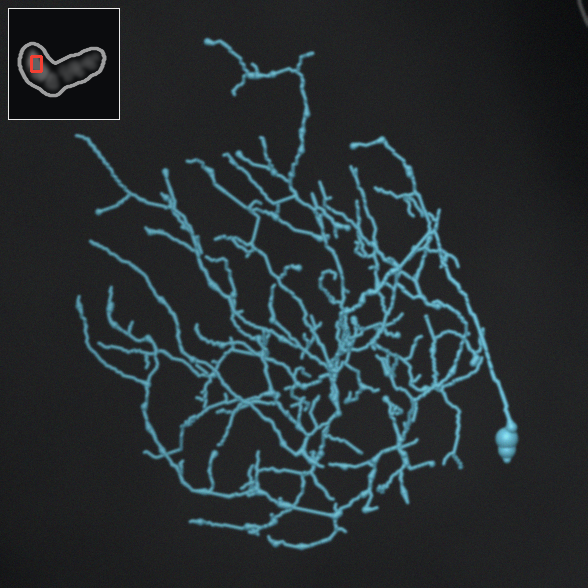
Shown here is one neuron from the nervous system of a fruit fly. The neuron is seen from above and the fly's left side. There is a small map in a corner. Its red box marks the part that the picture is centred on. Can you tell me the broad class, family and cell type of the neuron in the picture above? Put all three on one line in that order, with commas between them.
optic-lobe intrinsic neuron, Li, Li19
